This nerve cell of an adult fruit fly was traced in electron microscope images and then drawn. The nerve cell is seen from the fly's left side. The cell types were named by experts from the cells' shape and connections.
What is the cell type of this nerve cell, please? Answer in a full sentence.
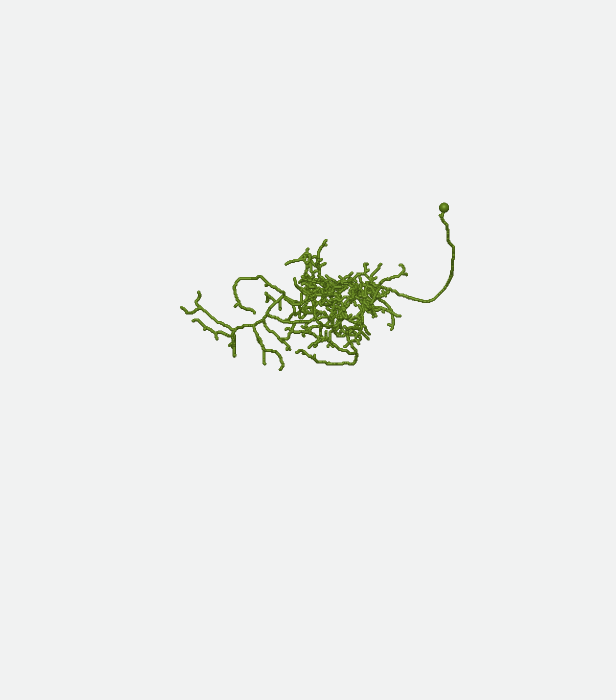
The cell type is PVLP096.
